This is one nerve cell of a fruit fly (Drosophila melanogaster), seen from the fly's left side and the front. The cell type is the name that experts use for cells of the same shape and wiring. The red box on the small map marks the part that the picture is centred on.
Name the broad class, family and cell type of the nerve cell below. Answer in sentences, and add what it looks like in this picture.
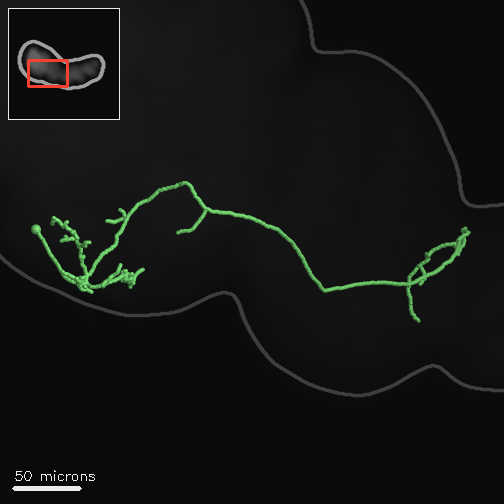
It is a descending neuron. The family is hemilineage MX12. Its cell type is DNge009. The cell body is on the left of the picture. By the scale bar it is about 350 microns wide in this view.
